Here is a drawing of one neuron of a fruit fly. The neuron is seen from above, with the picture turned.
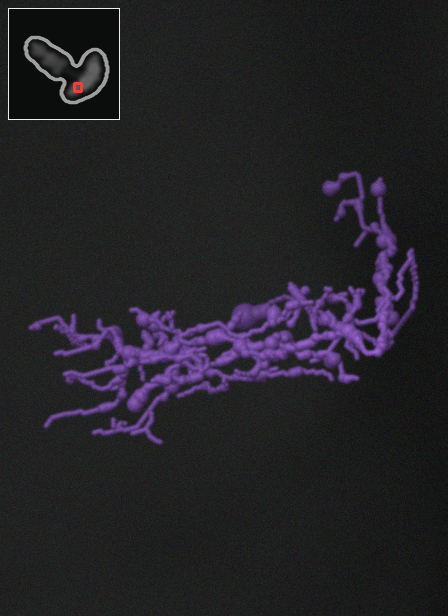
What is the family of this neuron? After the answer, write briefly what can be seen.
Its family is Li. It is an optic-lobe intrinsic neuron. It lies in the brain. Its cell body lies in the middle of the picture. Dozens of branch ends can be seen.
